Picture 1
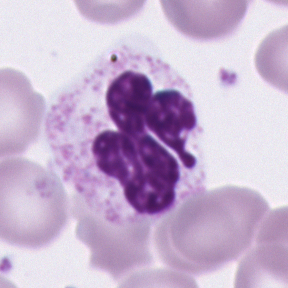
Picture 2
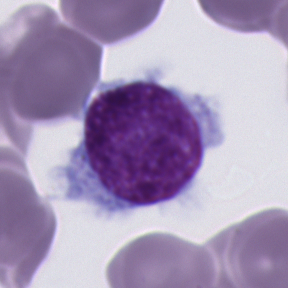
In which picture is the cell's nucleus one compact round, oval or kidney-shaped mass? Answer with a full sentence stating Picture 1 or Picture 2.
There is a single compact round, oval or kidney-shaped nucleus in the cell of Picture 2.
